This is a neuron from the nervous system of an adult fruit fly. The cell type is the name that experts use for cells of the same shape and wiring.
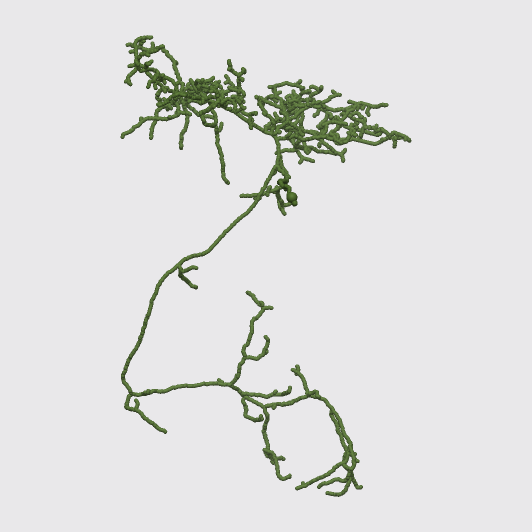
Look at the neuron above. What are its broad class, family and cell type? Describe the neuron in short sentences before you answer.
Dozens of branch ends can be seen. As drawn here it is taller than it is wide. This is a central-brain intrinsic neuron. The family is hemilineage DM6_central1. Its cell type is LAL304m.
